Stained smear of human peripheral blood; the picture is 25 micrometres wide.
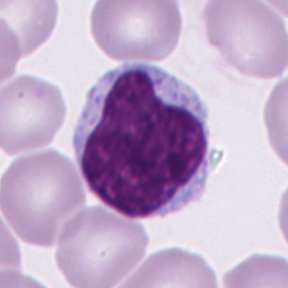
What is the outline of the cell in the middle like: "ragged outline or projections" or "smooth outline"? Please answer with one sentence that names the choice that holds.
Smooth rather than rough is the outline of this cell.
